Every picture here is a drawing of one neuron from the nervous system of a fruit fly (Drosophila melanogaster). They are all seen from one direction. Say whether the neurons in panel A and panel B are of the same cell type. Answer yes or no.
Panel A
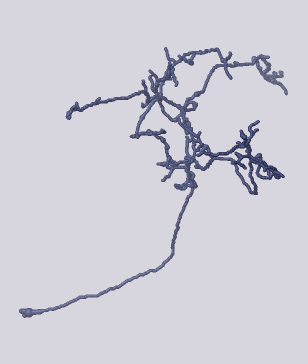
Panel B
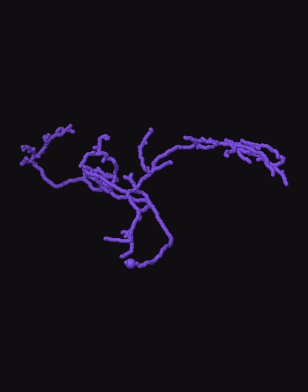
yes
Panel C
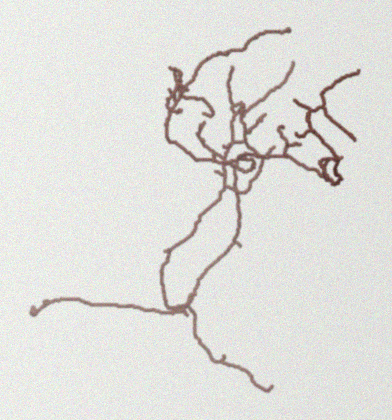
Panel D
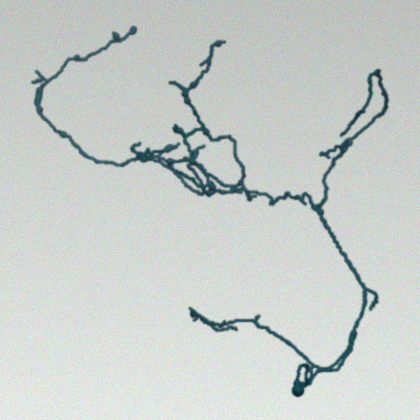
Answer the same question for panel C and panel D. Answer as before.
yes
